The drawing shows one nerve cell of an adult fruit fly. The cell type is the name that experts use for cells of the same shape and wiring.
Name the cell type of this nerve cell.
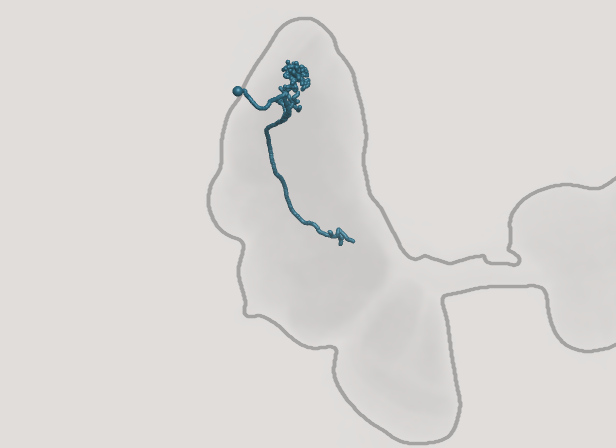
CB2693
